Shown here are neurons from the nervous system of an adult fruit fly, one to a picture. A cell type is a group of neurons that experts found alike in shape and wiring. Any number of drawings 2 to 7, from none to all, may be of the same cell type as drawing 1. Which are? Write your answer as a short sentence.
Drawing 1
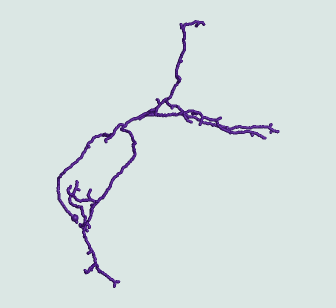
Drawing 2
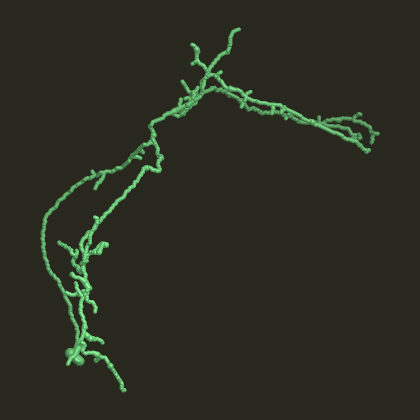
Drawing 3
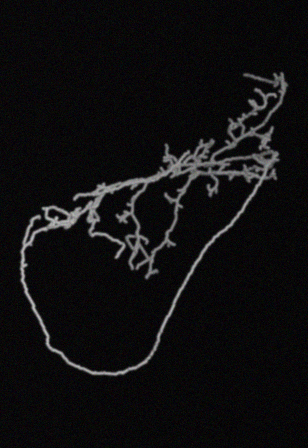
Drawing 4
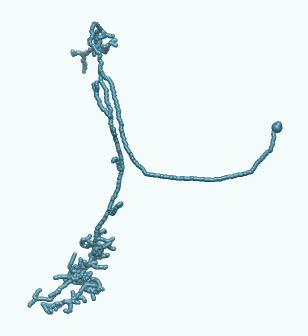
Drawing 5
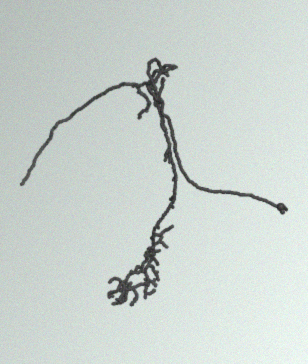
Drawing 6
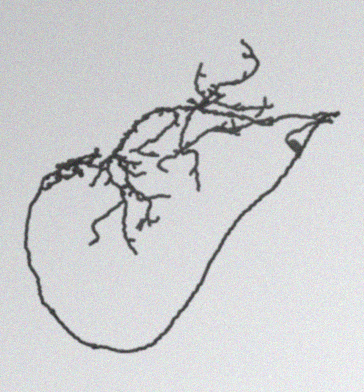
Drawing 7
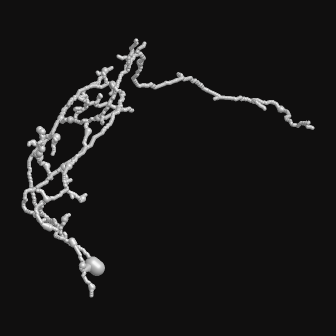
Drawing 2 and drawing 7 are of the same cell type.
